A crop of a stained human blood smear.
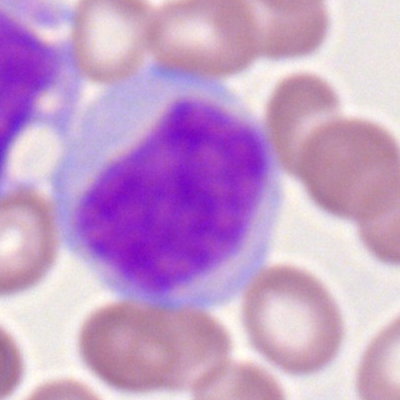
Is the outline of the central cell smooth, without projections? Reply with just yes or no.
Yes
